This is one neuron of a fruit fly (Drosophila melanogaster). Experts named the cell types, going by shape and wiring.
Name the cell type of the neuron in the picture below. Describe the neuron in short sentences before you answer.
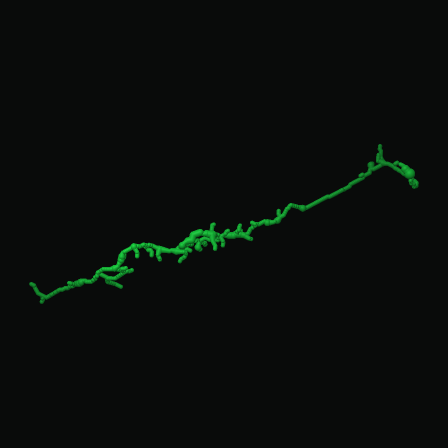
The cell body can be seen on the right of the picture. As drawn here it is wider than it is tall. This is an optic-lobe intrinsic neuron. It is of cell type Dm3c.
